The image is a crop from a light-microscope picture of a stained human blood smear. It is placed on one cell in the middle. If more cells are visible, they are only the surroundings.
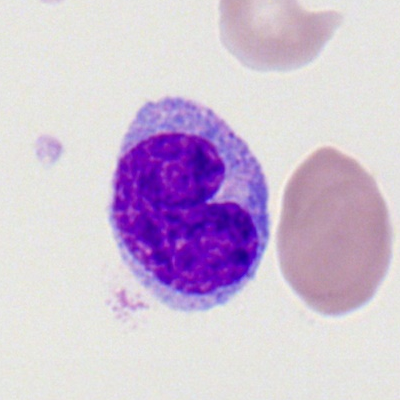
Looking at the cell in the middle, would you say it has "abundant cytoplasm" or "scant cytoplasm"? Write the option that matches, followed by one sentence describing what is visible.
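Scant cytoplasm. The nucleus fills most of the cell and sits toward its left side.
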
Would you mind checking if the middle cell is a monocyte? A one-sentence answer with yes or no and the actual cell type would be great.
Yes, a monocyte is the cell positioned in the middle of the field.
